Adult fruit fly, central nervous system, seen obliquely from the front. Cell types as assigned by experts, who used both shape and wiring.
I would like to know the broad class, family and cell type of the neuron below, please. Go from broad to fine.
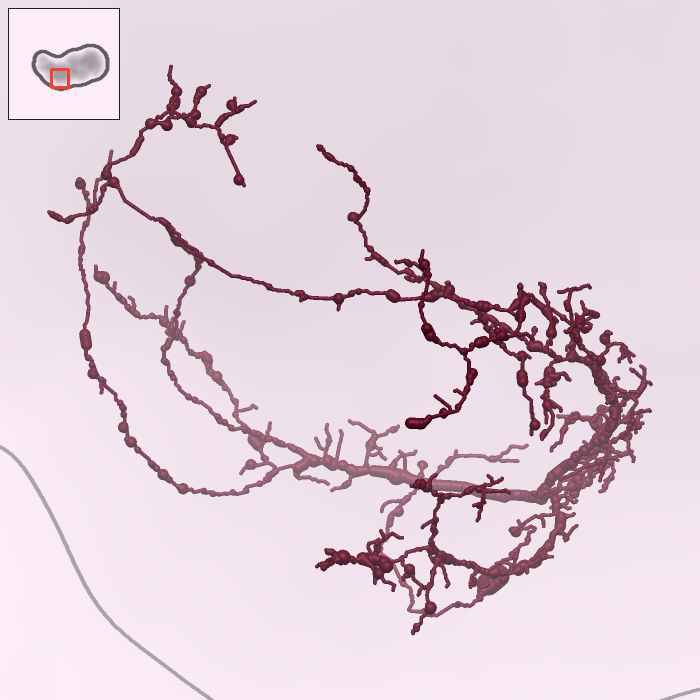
nerve-cord intrinsic neuron; hemilineage 04B; IN04B038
